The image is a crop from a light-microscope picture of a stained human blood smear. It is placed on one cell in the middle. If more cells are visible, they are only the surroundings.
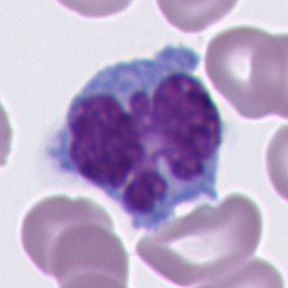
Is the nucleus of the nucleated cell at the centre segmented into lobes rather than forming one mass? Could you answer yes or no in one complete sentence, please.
Yes, separate lobes or segments make up the nucleus of this cell.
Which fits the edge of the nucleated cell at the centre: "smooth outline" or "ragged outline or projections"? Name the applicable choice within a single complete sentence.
There is a ragged or frayed edge, or there are projections, blebs or tags, on this cell.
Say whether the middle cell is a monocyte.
yes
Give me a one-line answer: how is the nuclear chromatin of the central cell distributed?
If you check the nucleus, you will find the chromatin coarsely clumped.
